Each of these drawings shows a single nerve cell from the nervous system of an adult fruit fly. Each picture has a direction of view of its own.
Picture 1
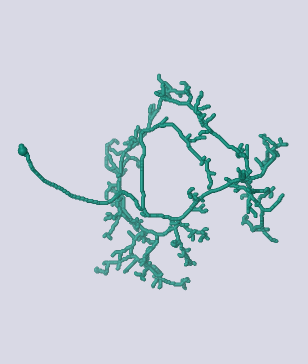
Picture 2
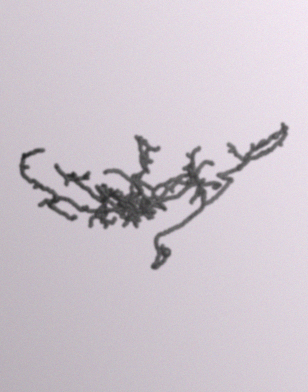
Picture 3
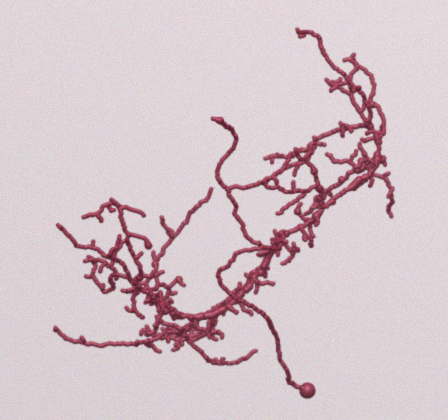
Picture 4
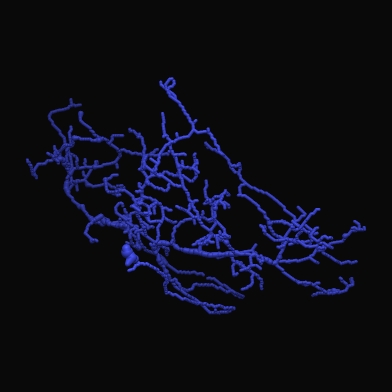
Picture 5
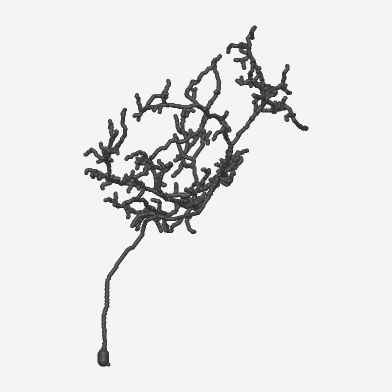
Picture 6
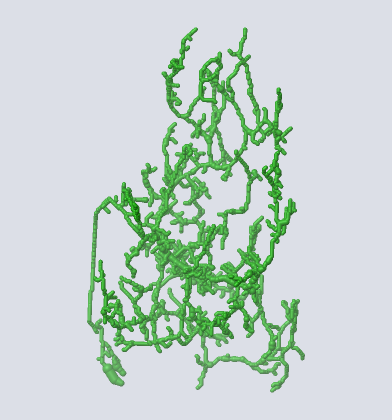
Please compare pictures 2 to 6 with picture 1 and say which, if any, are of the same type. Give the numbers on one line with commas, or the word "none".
3, 4, 5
